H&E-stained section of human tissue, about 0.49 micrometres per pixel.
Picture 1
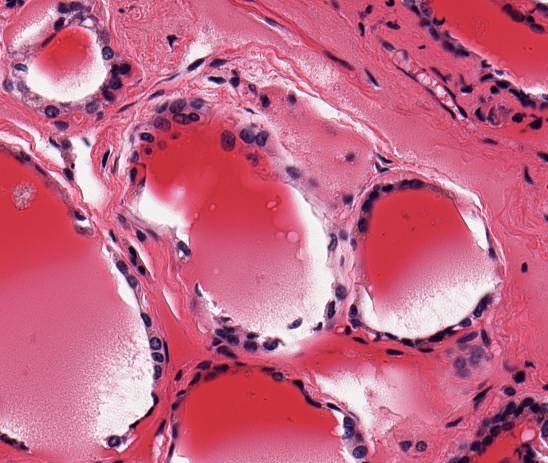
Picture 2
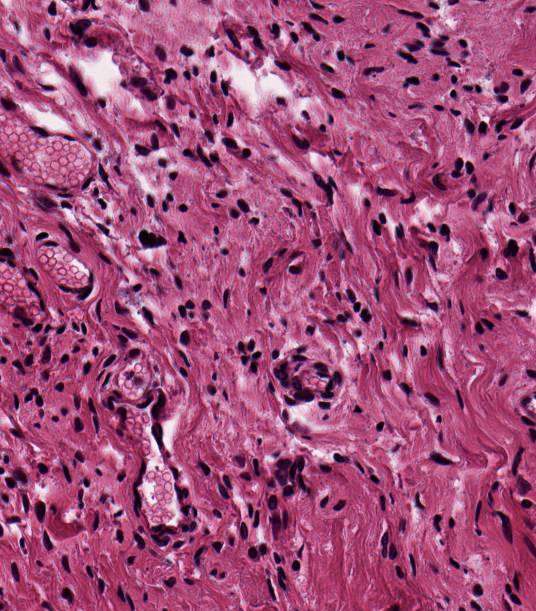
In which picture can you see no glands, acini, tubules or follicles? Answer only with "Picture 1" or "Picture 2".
Picture 2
